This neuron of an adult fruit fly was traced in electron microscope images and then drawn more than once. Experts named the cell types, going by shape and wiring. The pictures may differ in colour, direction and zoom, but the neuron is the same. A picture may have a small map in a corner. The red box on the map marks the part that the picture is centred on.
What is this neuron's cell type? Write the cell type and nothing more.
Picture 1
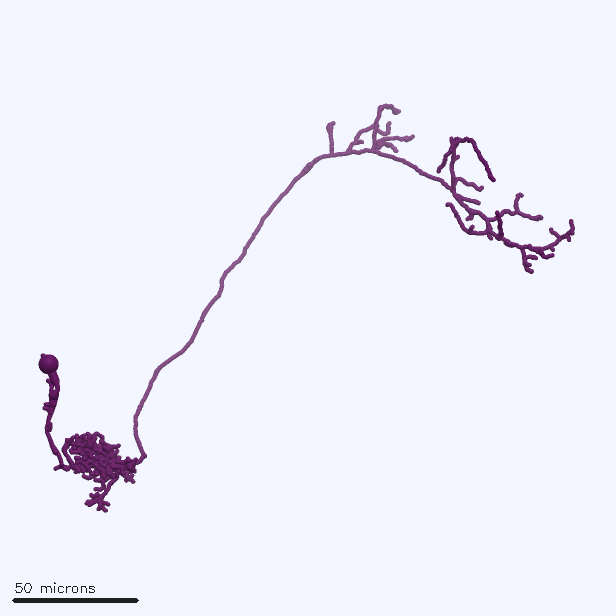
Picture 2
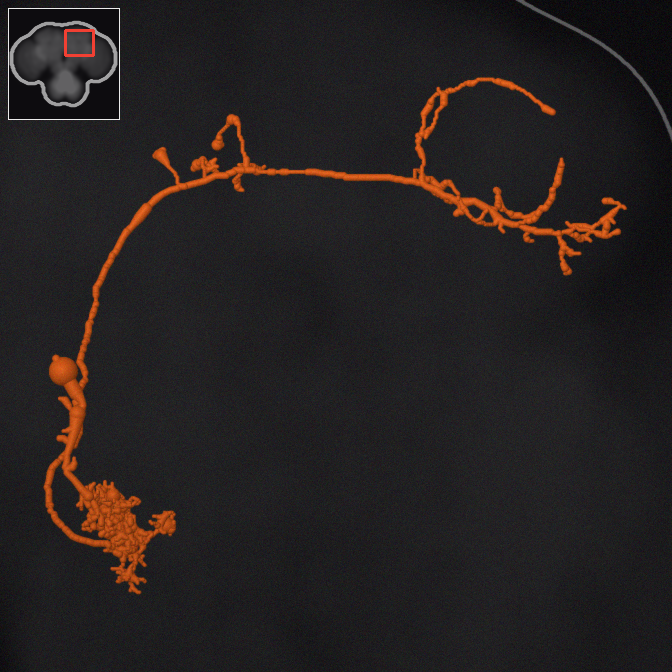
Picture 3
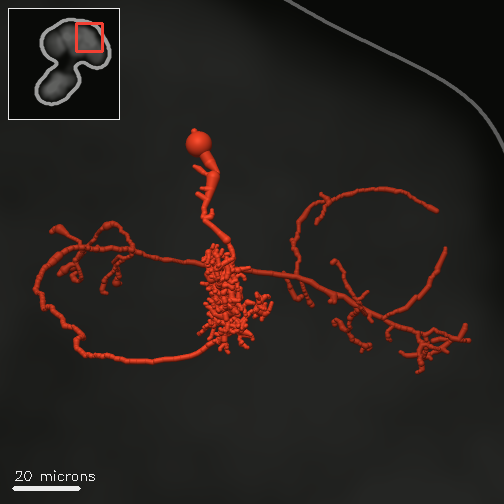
DC2_adPN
